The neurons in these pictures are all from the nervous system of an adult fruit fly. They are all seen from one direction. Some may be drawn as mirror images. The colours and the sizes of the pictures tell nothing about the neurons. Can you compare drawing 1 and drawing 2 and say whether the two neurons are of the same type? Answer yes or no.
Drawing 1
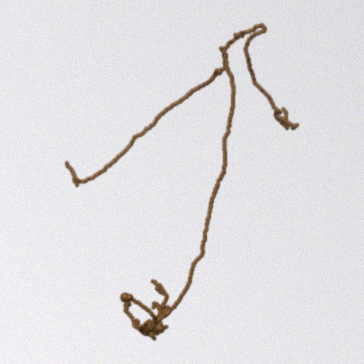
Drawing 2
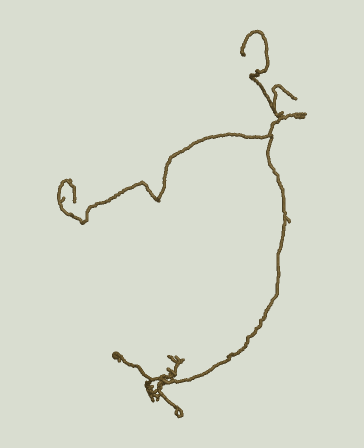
yes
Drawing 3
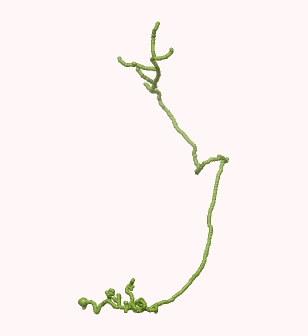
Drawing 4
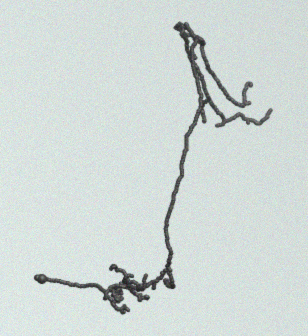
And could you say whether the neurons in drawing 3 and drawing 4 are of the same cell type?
yes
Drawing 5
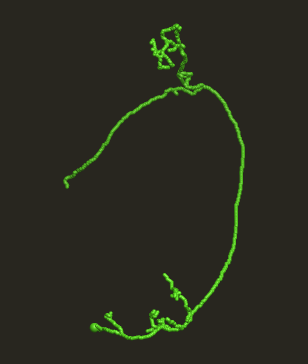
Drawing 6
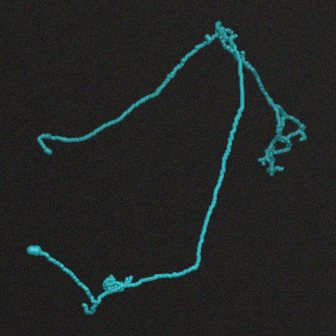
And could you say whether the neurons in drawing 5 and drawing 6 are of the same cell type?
yes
